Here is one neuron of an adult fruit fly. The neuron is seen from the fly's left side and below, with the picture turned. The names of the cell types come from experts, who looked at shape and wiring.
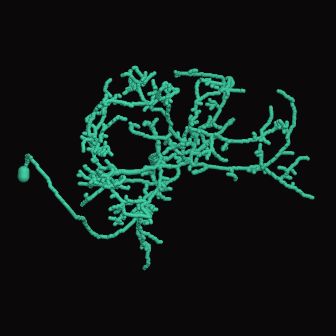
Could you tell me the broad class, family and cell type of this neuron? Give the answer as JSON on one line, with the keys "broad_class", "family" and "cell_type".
{"broad_class": "nerve-cord intrinsic neuron", "family": "hemilineage 20A.22A", "cell_type": "IN20A.22A046"}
